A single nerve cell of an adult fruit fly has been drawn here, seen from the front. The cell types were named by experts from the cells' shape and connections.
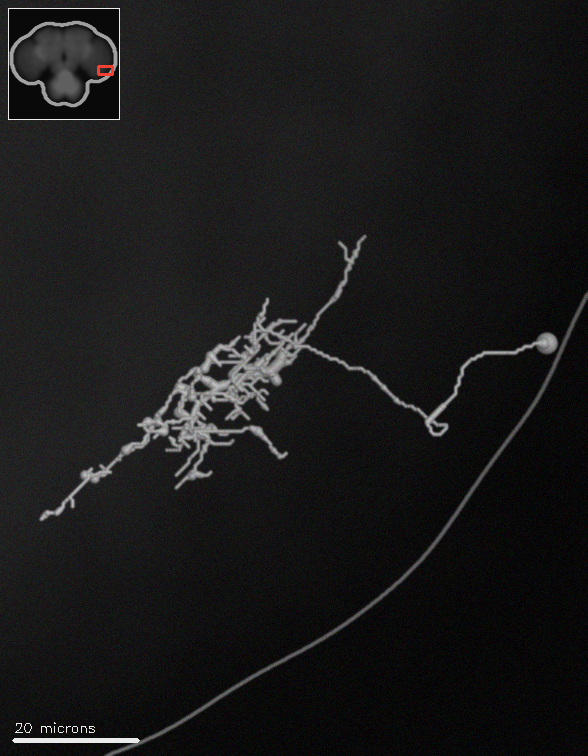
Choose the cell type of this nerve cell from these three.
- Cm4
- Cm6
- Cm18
Cm6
